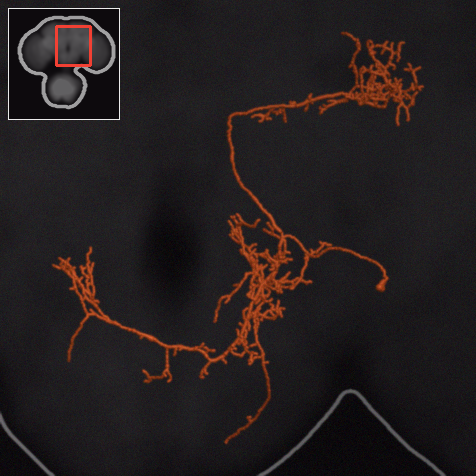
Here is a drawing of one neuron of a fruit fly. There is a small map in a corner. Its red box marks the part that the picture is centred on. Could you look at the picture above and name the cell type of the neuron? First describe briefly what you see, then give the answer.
Its cell body lies on the right of the picture. The picture shows dozens of branch ends. This is a central-brain intrinsic neuron. It is of cell type VES004.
